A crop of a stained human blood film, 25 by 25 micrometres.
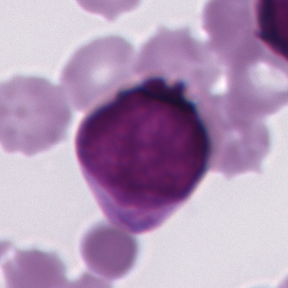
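Myeloblast: the cell at the centre of the image. Its cytoplasm is pale blue-violet and is broadest along the lower margin of the cell. No granules and no vacuoles are visible within the cytoplasm.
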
